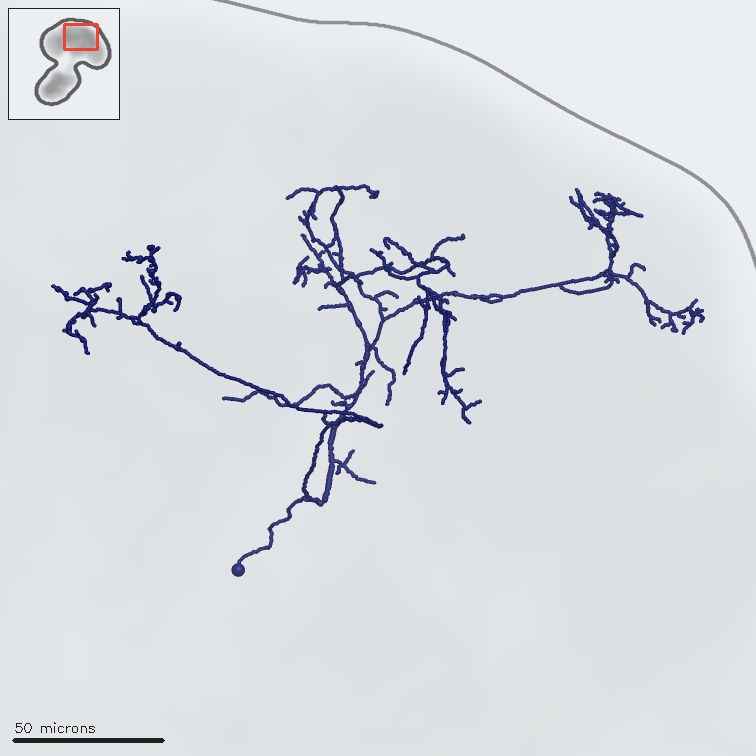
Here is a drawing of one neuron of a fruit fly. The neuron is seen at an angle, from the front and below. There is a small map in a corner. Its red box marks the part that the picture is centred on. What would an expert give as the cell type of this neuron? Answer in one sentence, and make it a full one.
For this neuron, the cell type is CL328.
